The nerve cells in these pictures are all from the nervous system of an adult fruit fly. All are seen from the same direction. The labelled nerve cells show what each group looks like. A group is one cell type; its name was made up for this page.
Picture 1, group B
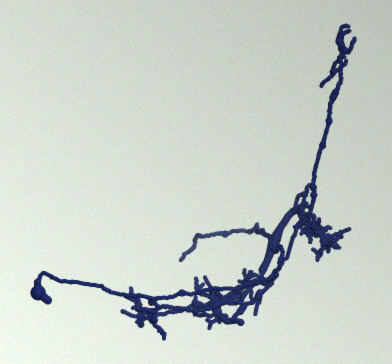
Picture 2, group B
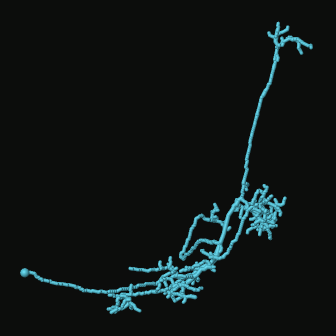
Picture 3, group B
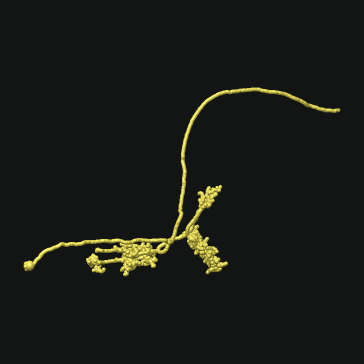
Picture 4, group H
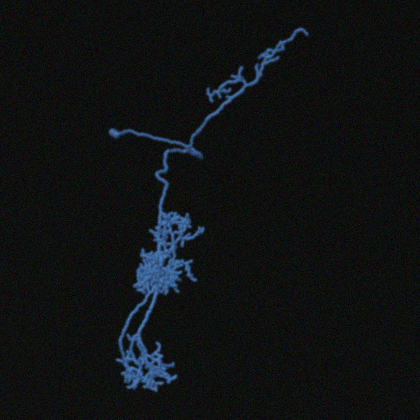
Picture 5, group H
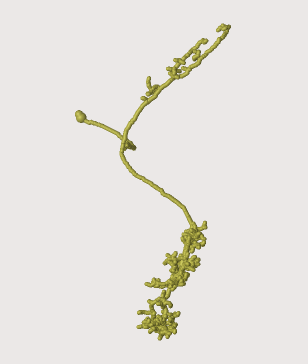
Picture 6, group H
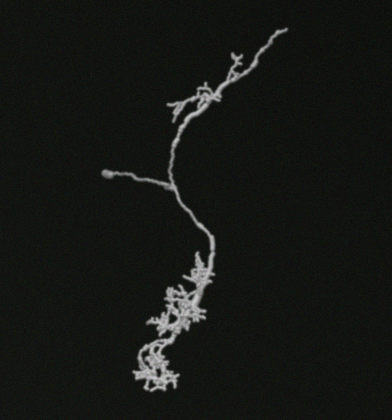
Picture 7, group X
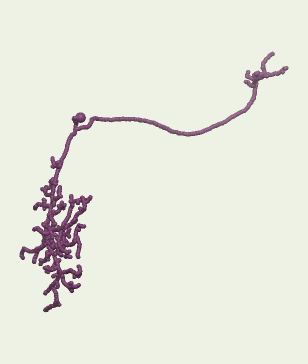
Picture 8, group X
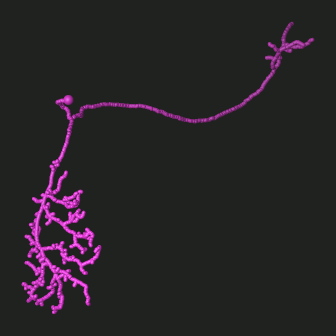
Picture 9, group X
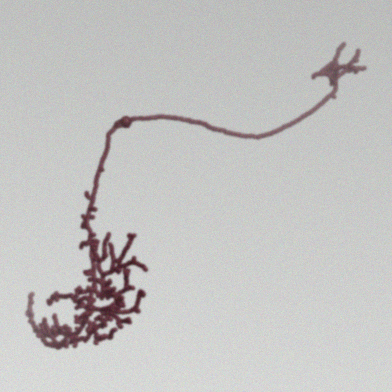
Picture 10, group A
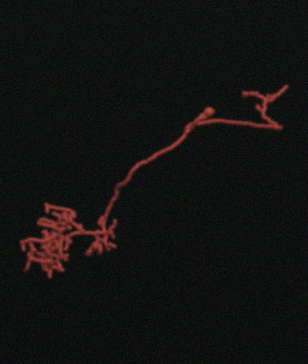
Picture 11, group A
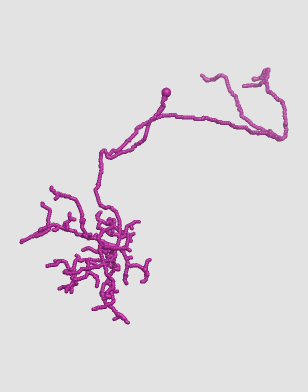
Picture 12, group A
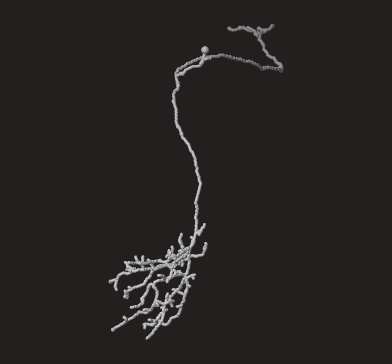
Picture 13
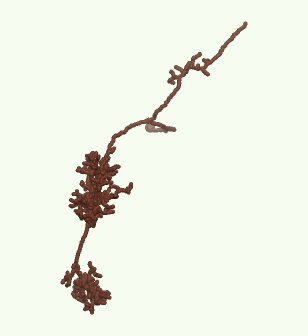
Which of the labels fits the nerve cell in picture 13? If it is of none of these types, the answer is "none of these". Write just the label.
group H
